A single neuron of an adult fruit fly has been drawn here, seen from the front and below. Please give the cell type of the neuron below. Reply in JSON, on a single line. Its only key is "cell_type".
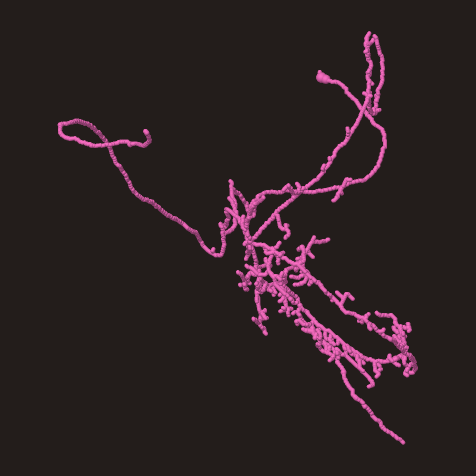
{"cell_type": "IN23B059"}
